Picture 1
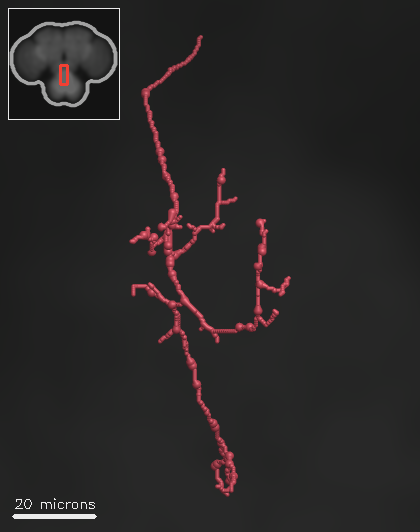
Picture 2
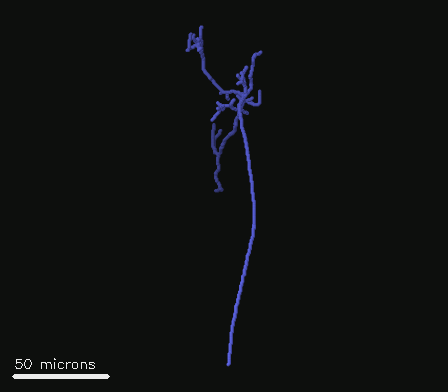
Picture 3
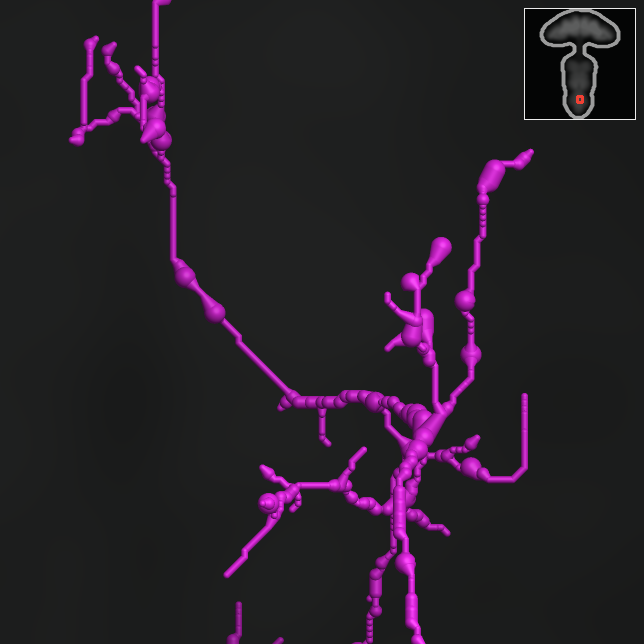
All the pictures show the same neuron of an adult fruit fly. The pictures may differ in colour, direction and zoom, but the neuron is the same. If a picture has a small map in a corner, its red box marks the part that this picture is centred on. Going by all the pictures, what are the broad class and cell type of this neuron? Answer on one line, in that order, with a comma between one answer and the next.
sensory neuron entering the nerve cord, SNxx21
